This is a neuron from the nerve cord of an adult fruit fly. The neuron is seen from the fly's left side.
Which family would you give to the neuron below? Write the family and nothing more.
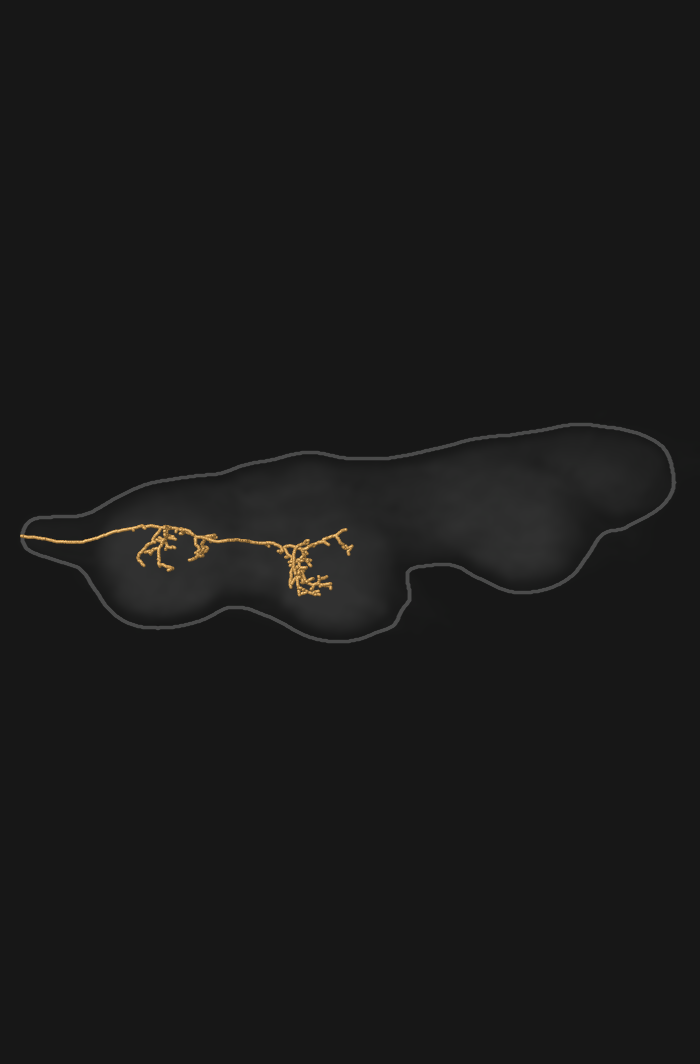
DNg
